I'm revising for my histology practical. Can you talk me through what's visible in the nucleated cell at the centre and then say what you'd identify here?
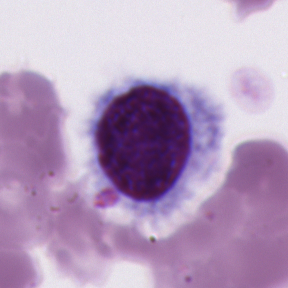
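Nucleus occupies most of the cell; cytoplasmic rim moderate, wider to the right of the nucleus than to the left. Cytoplasm pale, with scattered fine blue-violet granules. Outer cell edge fuzzy and ragged, not sharp. Name: hairy cell.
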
